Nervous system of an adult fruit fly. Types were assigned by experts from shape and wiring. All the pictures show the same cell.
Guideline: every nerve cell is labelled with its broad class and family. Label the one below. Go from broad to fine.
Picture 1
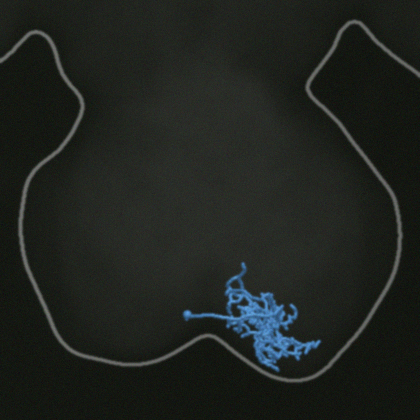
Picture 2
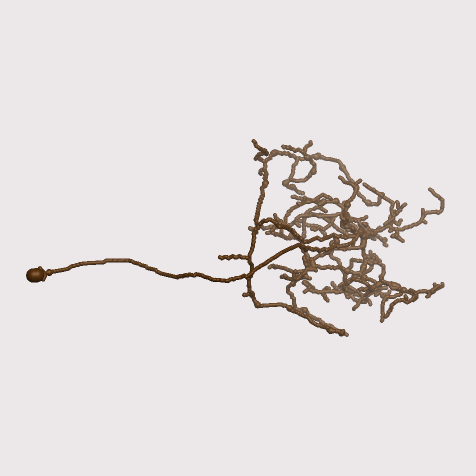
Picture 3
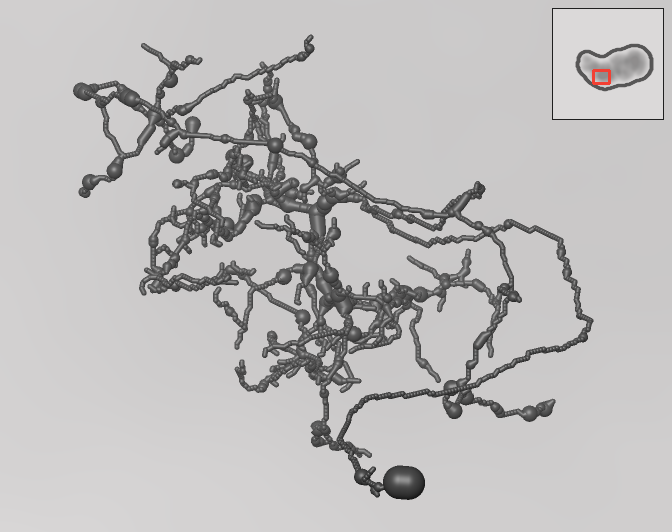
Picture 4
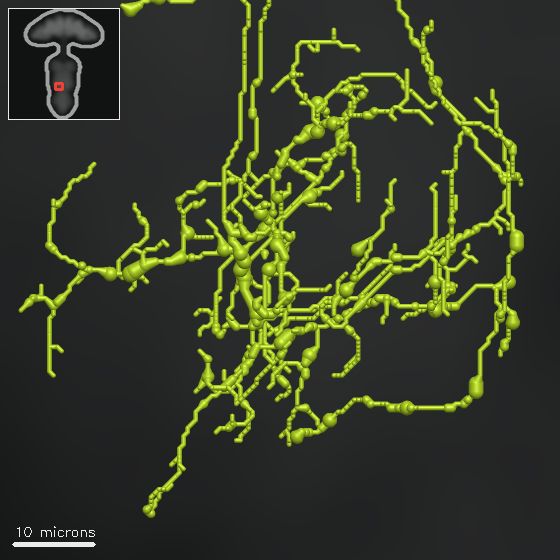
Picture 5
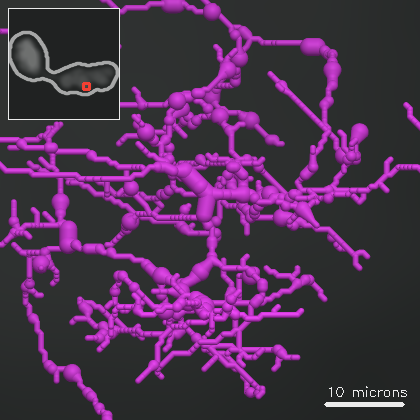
nerve-cord intrinsic neuron; hemilineage 14A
